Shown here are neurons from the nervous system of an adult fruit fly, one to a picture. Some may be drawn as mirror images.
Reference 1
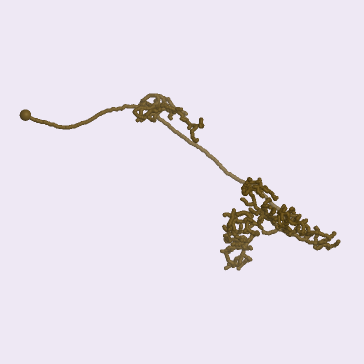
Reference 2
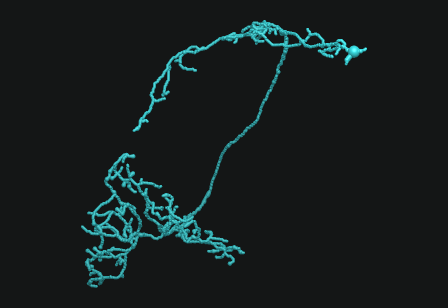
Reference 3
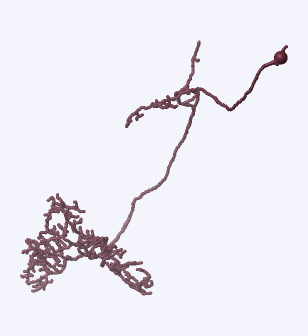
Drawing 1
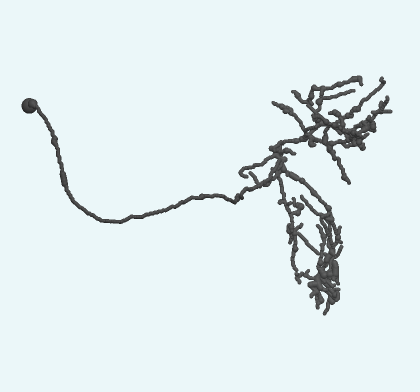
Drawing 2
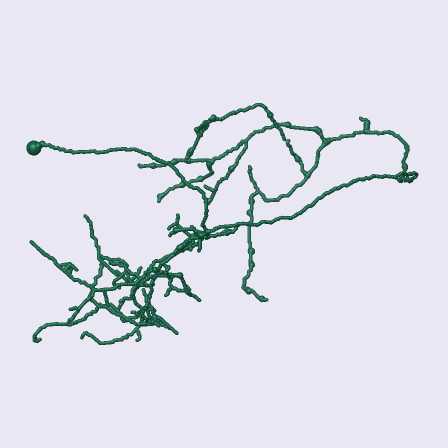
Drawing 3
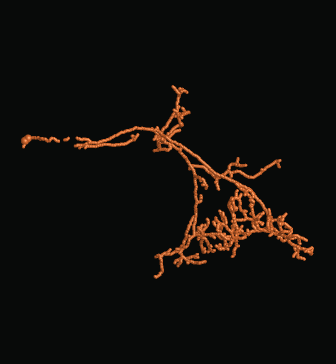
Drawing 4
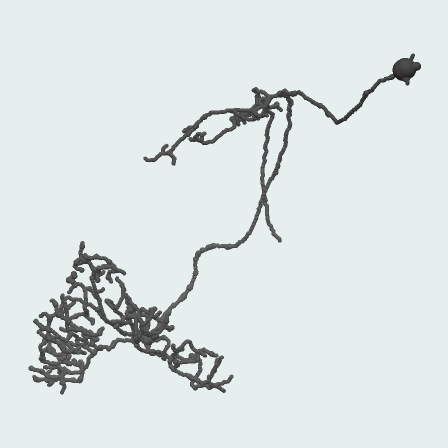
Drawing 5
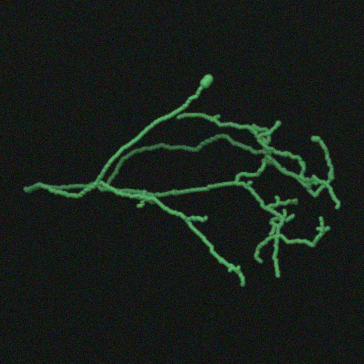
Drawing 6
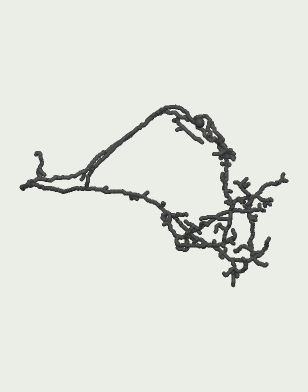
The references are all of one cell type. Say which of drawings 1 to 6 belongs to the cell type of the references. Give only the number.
4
